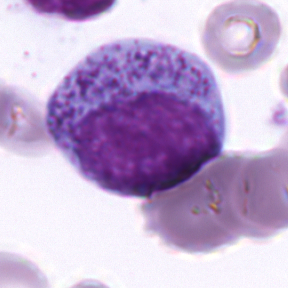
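Myelocyte, the nucleated cell at the centre of a stained smear of human peripheral blood under the light microscope. The chromatin is deep purple with a mottled texture. The pale bluish-lilac cytoplasm contains many dark purple granules, most crowded above the nucleus.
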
